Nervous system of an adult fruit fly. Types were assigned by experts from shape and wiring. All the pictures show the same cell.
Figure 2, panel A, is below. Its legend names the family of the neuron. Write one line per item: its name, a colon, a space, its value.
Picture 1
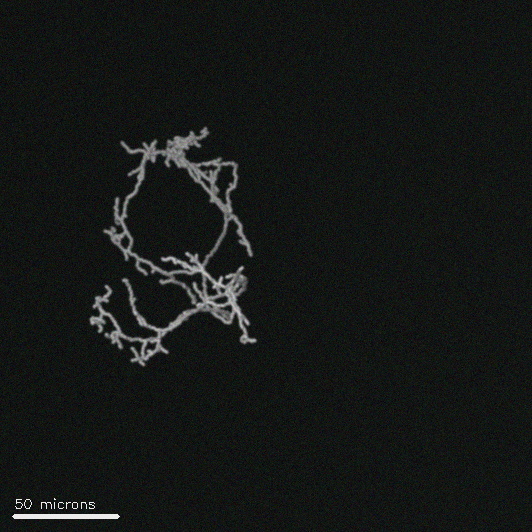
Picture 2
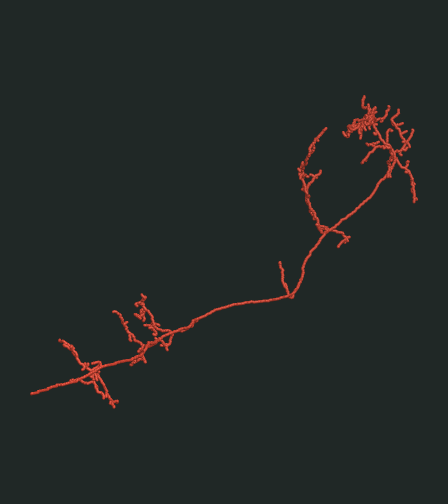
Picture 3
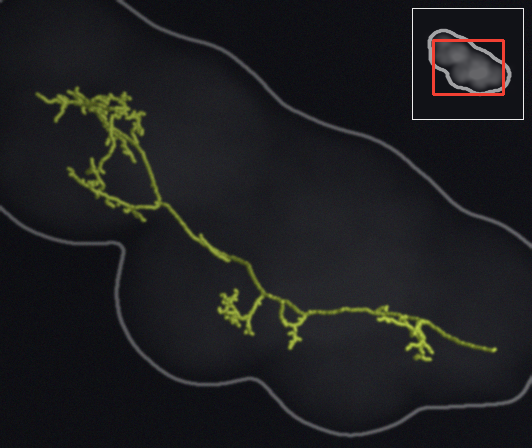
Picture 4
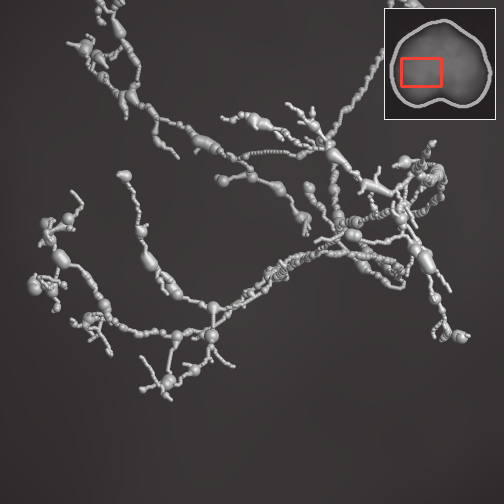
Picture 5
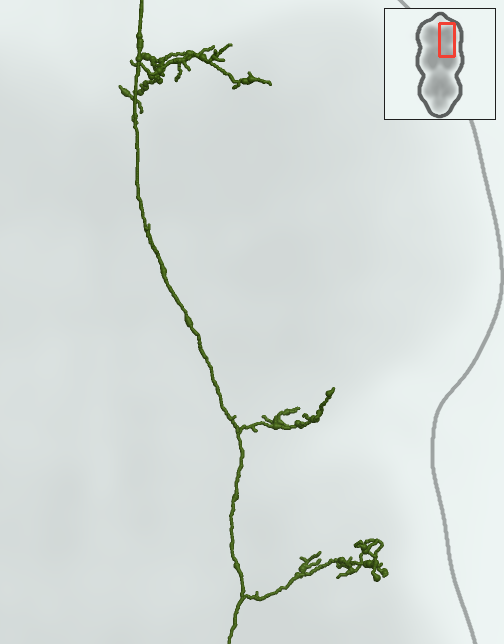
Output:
family: DNg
